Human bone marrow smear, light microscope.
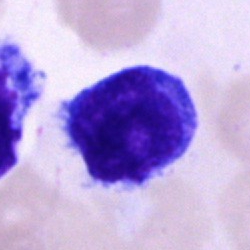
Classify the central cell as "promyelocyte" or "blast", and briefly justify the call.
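That's a blast. It has a roughly round outline, with fine short projections fringing the left and lower edges. The whole cell stains a dense, dark blue-purple, and no clear vacuoles show anywhere in it.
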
